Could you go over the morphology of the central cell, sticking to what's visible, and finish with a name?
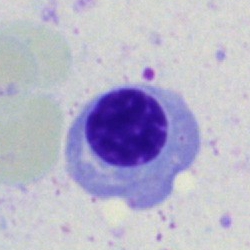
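The nucleus holds dark purple, coarsely clumped chromatin with paler streaks between the clumps; no nucleoli are visible. The cytoplasm shows no granules, and a paler zone lies in it just below the nucleus. The central cell is an erythroblast.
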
